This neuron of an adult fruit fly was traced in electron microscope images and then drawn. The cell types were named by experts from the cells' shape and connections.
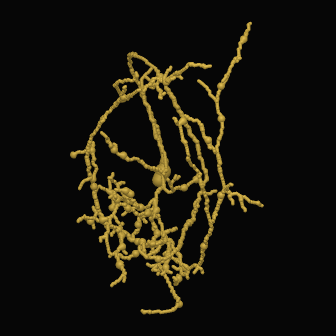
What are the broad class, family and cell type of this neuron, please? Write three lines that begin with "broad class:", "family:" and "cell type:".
broad class: central-brain intrinsic neuron
family: hemilineage VLPl4_dorsal
cell type: SLP002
